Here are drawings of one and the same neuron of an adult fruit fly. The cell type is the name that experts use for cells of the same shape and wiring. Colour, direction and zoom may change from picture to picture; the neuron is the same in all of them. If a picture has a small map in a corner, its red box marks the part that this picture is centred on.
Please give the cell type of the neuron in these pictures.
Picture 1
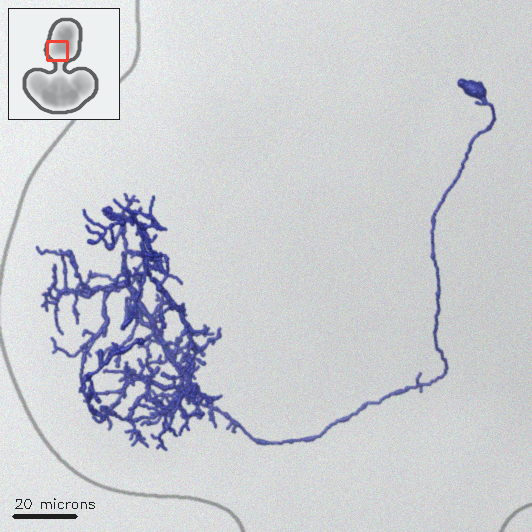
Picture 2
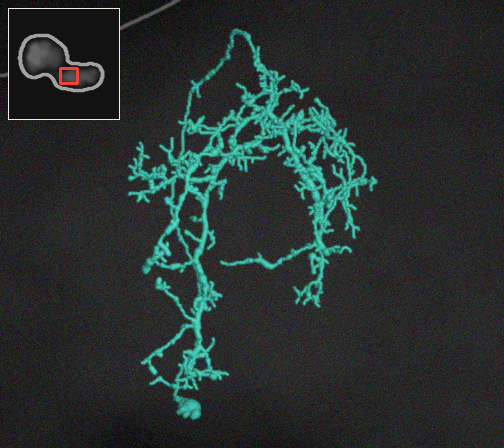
IN06B029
